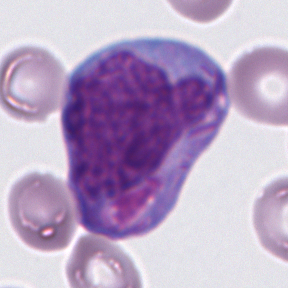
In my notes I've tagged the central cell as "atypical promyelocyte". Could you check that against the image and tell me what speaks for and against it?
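Taking the nucleus first, it fills most of the cell and has an irregular, folded outline.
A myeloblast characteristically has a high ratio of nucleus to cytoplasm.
So a nucleus filling most of the cell doesn't count against myeloblast, and on its own it settles nothing. Next, no distinct nucleolus stands out in it.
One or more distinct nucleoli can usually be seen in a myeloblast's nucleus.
That absence tells against myeloblast. The rest I'd simply note: the outline is irregular and broader at the top than at the bottom, the cytoplasm makes a wider band on the right than on the left, and red cells lie against the lower left edge. Weighing it up, atypical promyelocyte fits this cell.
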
